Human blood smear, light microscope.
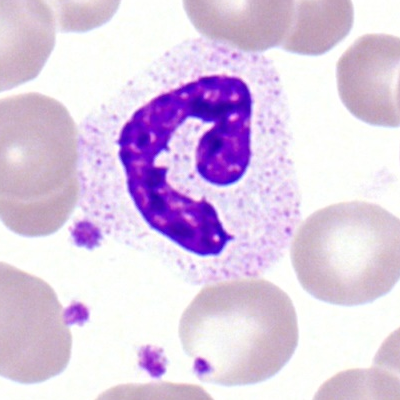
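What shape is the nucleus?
A single curved band like a letter C, not split into separate lobes.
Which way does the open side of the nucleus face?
To the right.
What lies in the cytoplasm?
Fine pink-violet granules, evenly sprinkled throughout.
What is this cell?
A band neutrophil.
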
